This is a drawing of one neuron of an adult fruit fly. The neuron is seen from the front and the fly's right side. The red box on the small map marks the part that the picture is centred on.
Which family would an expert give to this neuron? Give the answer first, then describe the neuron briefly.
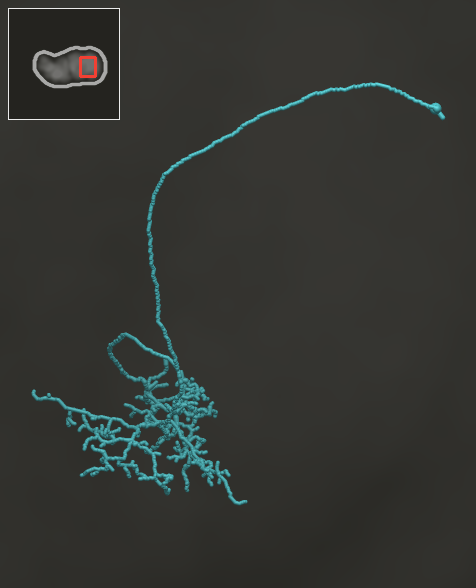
Its family is hemilineage WEDd1. This is a central-brain intrinsic neuron. The picture shows dozens of branch ends. As drawn here it is about as wide as it is tall.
